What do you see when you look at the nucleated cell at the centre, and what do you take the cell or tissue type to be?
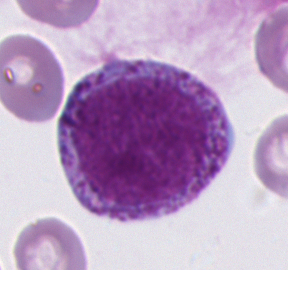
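Look first at the shape: roughly round, with a smooth edge. Inside, the chromatin is finely textured and an even reddish-purple, with no coarse dark clumps. Around the rim you can find coarse dark purple granules scattered about, and there are no vacuoles in the cytoplasm. So this cell is a promyelocyte.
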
